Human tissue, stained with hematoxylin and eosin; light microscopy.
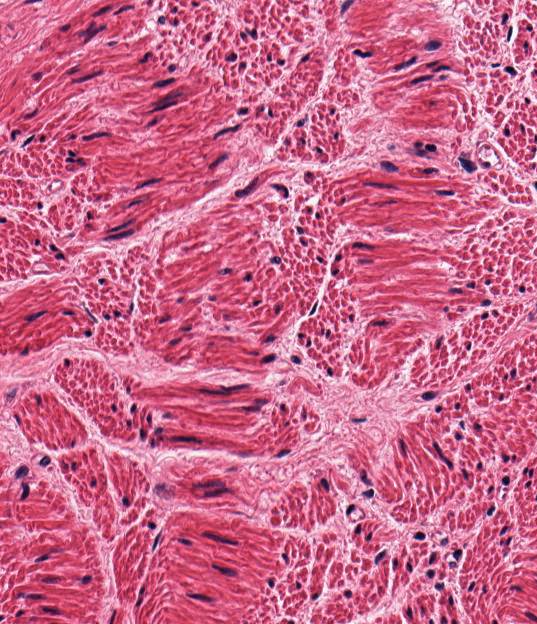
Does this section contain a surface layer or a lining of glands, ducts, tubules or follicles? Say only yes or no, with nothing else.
No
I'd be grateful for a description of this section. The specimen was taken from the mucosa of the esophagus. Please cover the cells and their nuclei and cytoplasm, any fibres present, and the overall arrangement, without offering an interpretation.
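Smooth muscle bundles running in many directions; some cut lengthwise, others across. Lengthwise bundles: elongated, cigar-shaped nuclei parallel to the cells. Cross-cut bundles: small rounded or polygonal pink profiles, only some with a dark nucleus. Thin, paler pink connective tissue strands separate the bundles.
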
